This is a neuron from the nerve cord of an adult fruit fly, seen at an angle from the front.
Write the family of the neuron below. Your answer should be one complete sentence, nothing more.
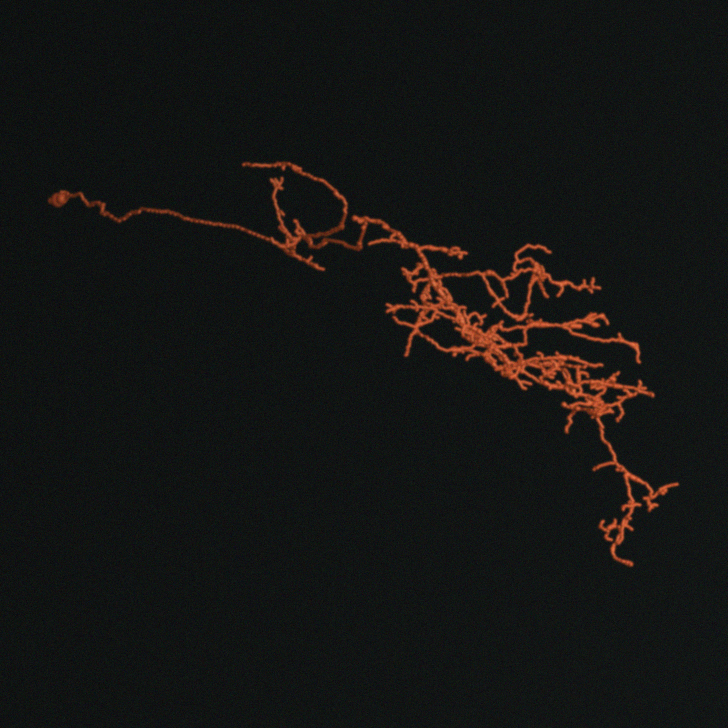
In family terms, the neuron is hemilineage 06B.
